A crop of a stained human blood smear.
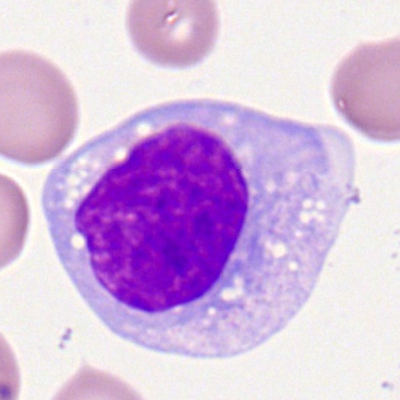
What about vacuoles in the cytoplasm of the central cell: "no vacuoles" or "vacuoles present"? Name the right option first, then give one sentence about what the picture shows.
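Vacuoles present. Many small clear vacuoles are scattered through the cytoplasm.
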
